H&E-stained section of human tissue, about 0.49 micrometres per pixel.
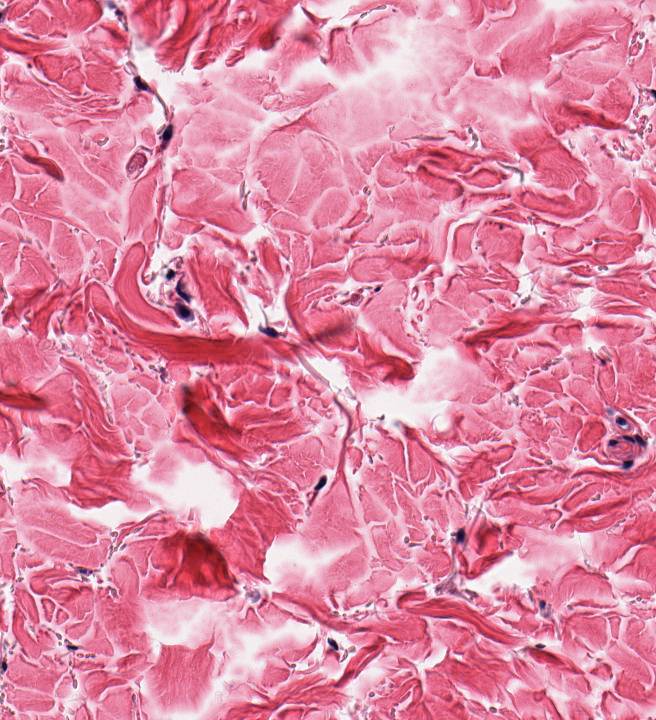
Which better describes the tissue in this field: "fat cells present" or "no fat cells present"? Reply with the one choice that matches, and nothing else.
No fat cells present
